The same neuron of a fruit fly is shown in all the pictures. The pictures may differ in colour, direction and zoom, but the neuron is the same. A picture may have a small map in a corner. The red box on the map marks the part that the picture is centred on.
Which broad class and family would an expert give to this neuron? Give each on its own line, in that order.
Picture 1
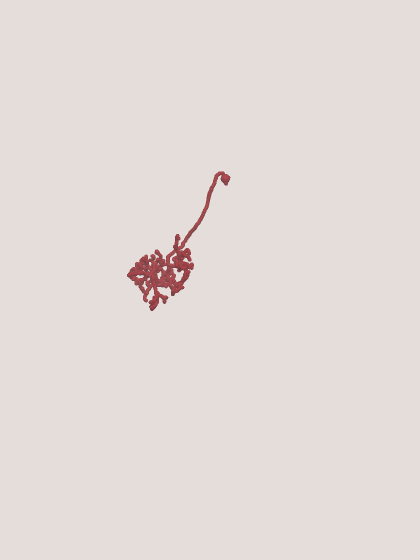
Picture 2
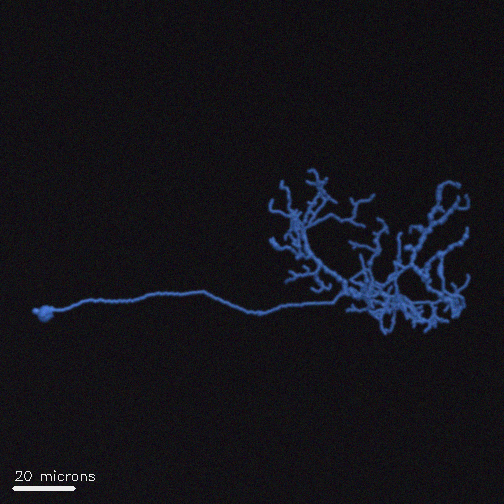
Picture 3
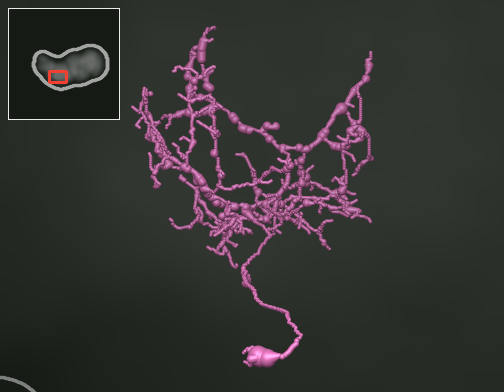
nerve-cord intrinsic neuron
hemilineage 13B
